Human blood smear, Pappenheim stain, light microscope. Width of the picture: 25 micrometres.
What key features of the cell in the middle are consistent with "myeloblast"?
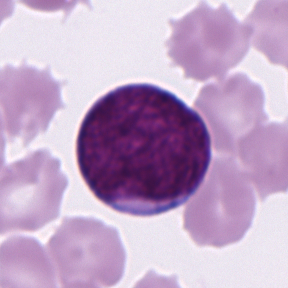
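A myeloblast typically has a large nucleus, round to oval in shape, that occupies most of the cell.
Here the nucleus is round in outline and about 11 micrometres across, in a cell about 12 micrometres across, and it shows no indentation or lobes.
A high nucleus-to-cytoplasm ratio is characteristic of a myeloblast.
This cell agrees, its nucleus filling about 90% of the cell's area.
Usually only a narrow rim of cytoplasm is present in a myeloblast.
In keeping with that, the cytoplasm shows only as a thin crescent along the bottom of the cell, and it is pale blue. The cell's outline is smooth and round.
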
